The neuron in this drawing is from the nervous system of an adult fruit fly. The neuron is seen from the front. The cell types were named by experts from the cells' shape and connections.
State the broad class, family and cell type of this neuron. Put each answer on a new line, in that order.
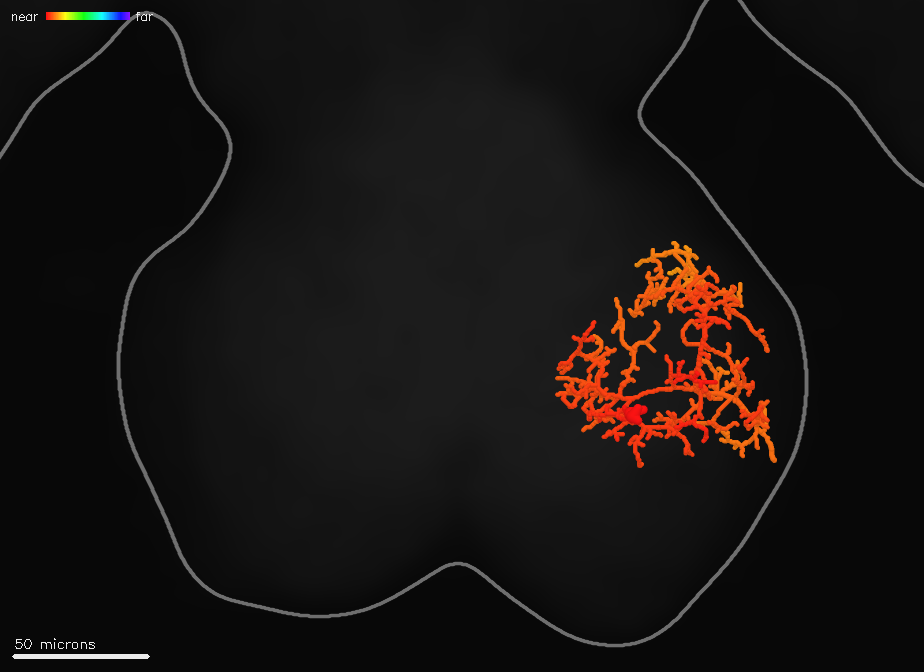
motor neuron of the nerve cord
hemilineage 15B
Ta levator MN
